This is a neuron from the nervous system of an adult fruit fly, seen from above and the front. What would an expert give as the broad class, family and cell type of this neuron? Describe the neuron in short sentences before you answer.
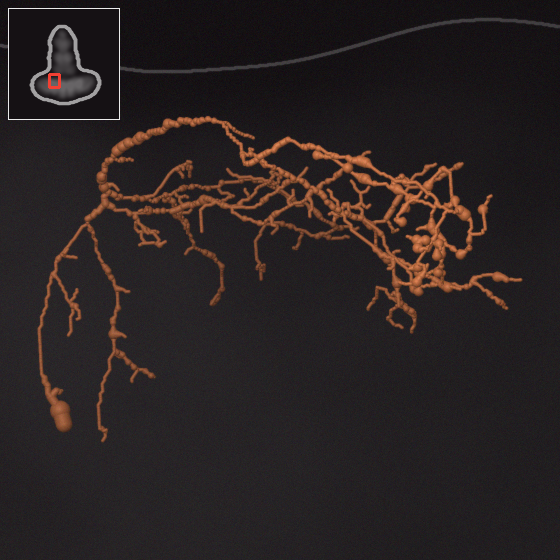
The cell body can be seen at the lower left of the picture. Dozens of branch ends can be seen. Its broad class is central-brain intrinsic neuron. The family is hemilineage SLPpl3. The cell type is CB3141.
